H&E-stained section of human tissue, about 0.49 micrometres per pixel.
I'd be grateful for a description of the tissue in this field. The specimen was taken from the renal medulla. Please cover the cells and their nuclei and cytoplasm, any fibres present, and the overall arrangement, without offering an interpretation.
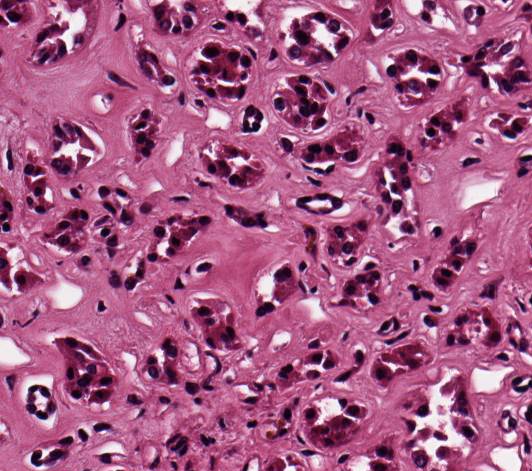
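Scattered fairly evenly over the whole field are many small rounded nests of cells. I'd call their nuclei dark-staining, round to oval and crowded. Filling the space between nests is dense, pink, glassy collagenous stroma, and within it lie scattered thin, elongated nuclei.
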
